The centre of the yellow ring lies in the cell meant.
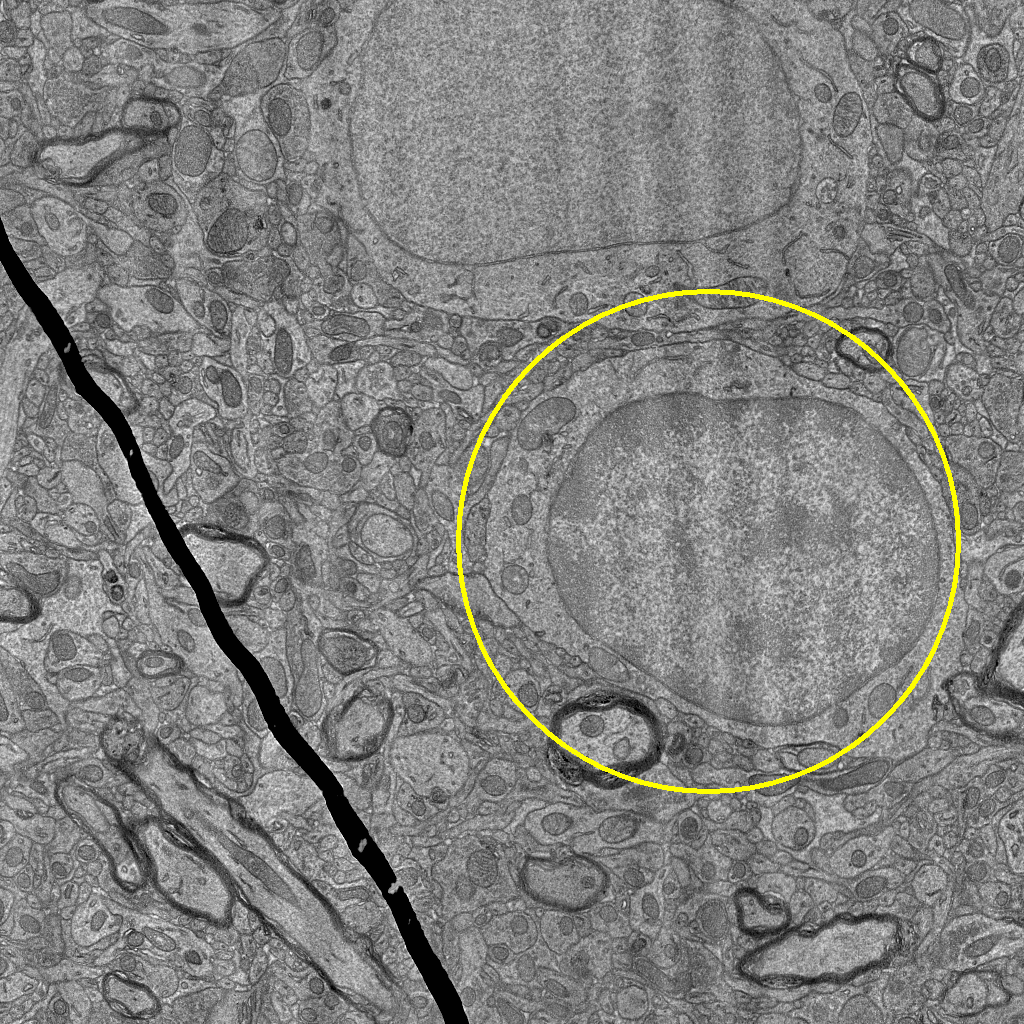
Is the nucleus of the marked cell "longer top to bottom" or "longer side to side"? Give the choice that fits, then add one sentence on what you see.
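Longer side to side. The whole nucleus lies within view and is oval, wider than it is tall.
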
